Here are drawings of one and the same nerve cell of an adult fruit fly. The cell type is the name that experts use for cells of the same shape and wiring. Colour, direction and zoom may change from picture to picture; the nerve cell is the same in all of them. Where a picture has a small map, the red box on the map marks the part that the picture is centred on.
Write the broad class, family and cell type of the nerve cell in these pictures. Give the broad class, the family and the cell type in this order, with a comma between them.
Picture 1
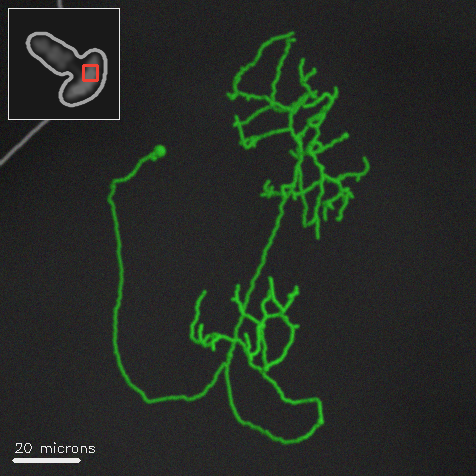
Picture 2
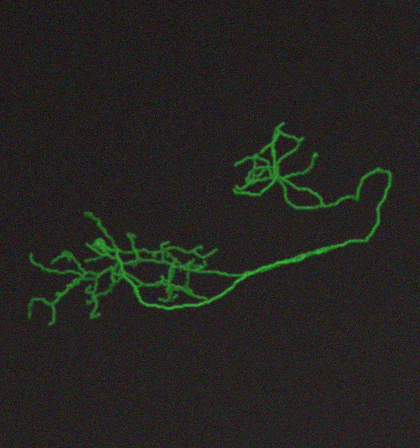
central-brain intrinsic neuron, hemilineage DL1_dorsal, LHPV5c1_d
